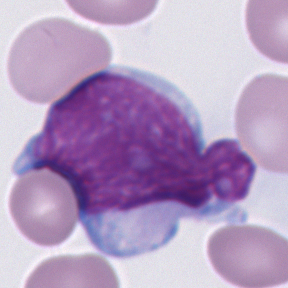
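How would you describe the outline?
Irregular rather than round.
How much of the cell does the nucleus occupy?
Most of it.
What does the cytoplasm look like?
Pale blue, without visible granules.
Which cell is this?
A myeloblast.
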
